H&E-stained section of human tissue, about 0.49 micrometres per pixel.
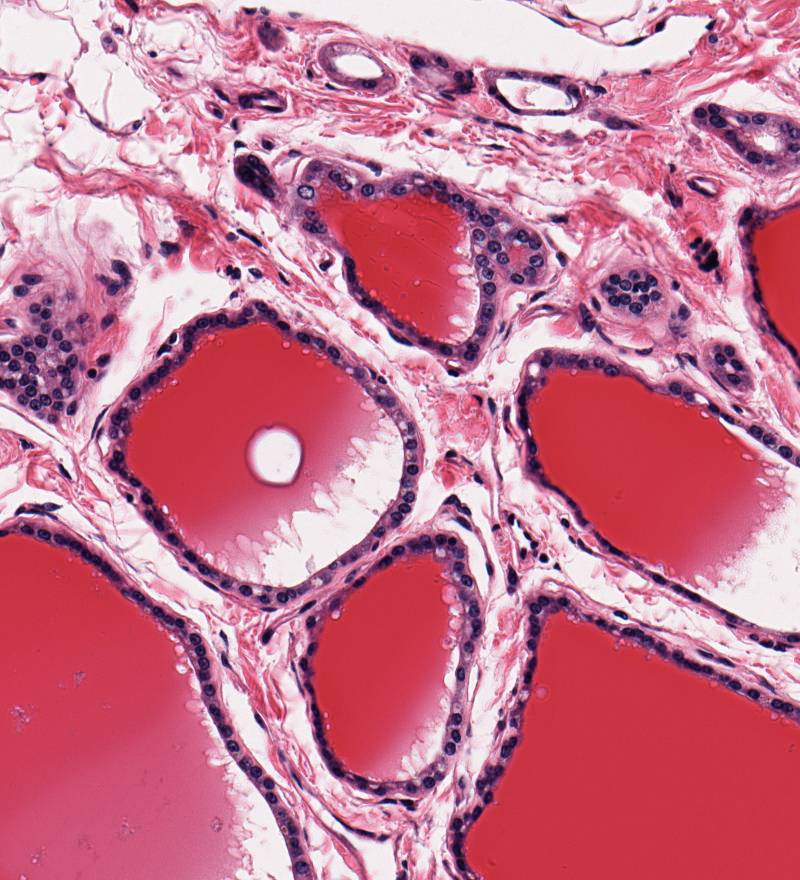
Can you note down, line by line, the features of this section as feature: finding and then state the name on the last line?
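Lining: follicles lined by a single layer of low cuboidal to flattened epithelial cells
Nuclei: small, round, dark, evenly spaced, not overlapping
Clusters: small, compact, dark-nucleated, no filled lumen, at left edge and upper centre-right
Stroma: loose pink fibrous tissue, widest along top, with thin-walled vessels
Name: thyroid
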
